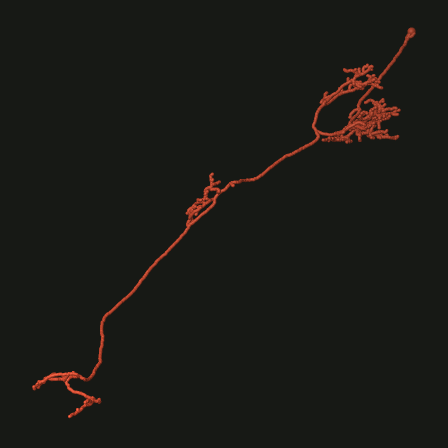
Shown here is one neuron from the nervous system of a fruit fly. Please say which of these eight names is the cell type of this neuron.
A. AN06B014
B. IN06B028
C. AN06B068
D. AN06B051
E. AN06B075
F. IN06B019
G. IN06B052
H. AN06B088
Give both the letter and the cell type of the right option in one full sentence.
What the neuron is, by cell type, is AN06B088, option H.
